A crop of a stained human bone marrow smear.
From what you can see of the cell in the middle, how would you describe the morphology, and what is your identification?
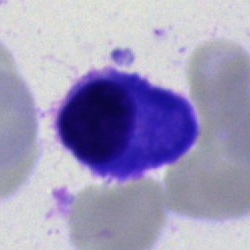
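Oval outline, wider from side to side than from top to bottom. Cytoplasm mostly on the right side of the nucleus, without distinct granules. Margin fringed with small irregular projections. It is a plasma cell.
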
